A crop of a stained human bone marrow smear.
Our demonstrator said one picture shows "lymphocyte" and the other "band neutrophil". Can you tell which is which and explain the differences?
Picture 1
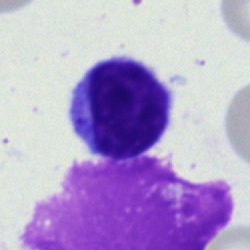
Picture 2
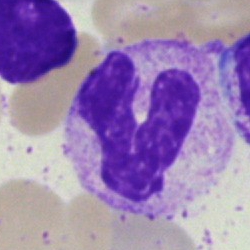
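Identification: picture 1, lymphocyte; picture 2, band neutrophil. Outline: round in picture 1, roughly round in picture 2. Nucleus shape: in picture 2 the nucleus is bent into a U whose two arms point upward.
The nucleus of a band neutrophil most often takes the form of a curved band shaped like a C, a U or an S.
Link between the arms: at the bottom they are joined by a broad band rather than a thin thread.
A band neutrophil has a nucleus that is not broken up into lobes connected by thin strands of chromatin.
Chromatin: dark and dense in picture 1, dense and dark purple in picture 2.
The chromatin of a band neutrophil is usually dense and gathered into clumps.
Nucleolus: no distinct one in picture 1, none visible in picture 2. Cytoplasm: in picture 1 it forms only a narrow crescent on the left side of the cell and shows no granules.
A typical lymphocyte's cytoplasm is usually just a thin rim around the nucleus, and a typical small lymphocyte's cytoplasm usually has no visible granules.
In picture 2, no vacuoles are seen in the cytoplasm.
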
